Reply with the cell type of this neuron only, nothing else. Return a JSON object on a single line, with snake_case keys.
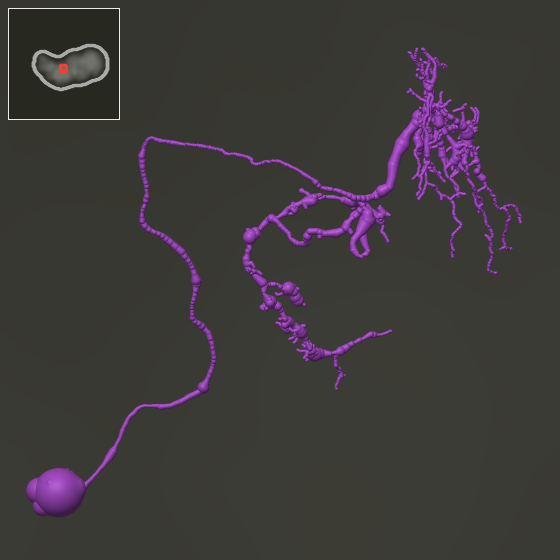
{"cell_type": "T5c"}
